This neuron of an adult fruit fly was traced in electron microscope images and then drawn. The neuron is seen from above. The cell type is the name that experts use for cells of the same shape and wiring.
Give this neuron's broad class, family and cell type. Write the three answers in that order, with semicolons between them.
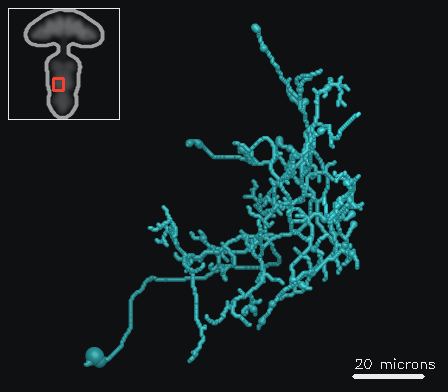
nerve-cord intrinsic neuron; hemilineage 01B; IN01B046_b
